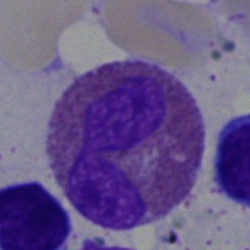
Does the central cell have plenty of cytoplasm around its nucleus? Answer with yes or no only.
Yes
